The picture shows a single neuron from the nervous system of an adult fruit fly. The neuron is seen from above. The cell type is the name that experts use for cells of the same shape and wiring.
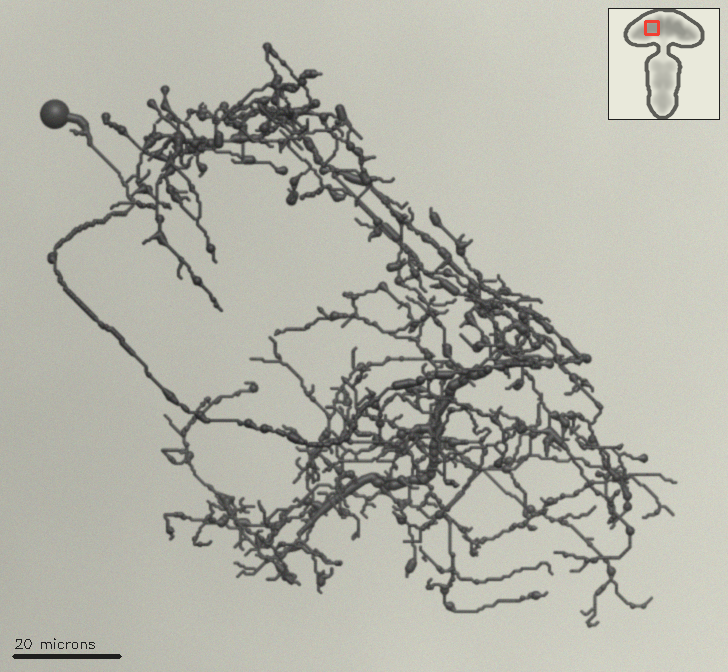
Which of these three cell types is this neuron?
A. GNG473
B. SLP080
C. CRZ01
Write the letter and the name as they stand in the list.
B. SLP080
